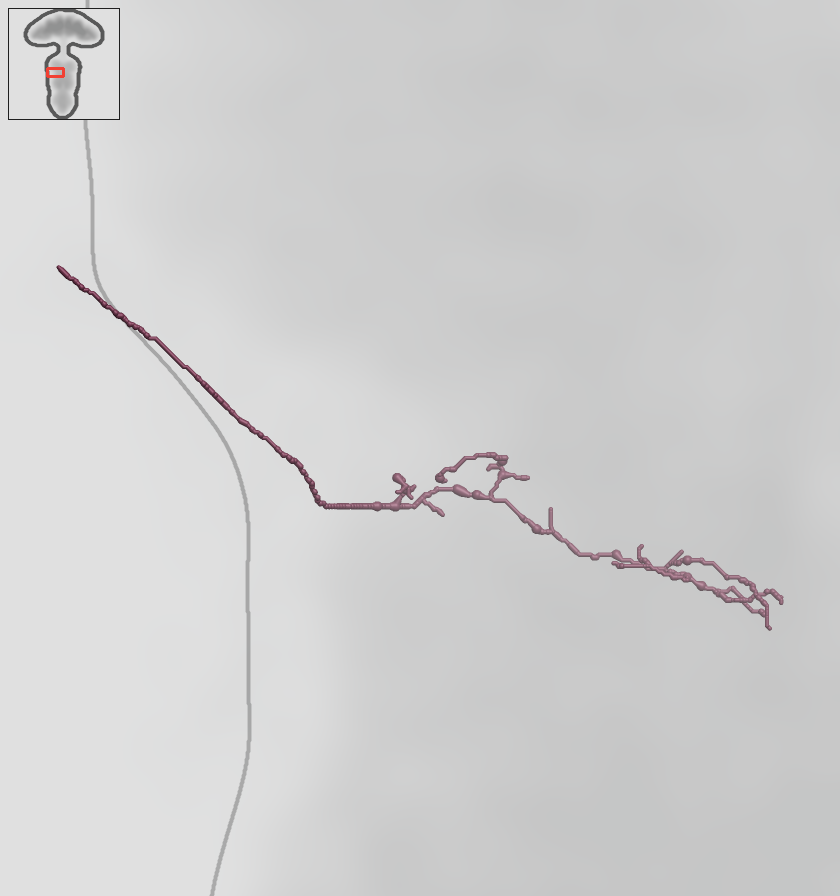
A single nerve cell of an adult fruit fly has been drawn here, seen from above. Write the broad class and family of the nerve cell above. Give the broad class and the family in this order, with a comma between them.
sensory neuron entering the nerve cord, class gustatory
